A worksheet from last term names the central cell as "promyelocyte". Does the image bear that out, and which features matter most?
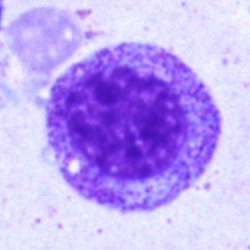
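Promyelocyte does not fit; this is a myelocyte. Deciding: the cytoplasm between the granules is pale lilac.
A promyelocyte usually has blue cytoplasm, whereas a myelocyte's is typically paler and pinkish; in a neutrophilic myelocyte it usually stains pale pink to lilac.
Also seen: a moderate rim of cytoplasm on all sides, chromatin in dark clumps with paler spaces between, a round outline with a slightly bumpy edge. Nearby: a pale grey-lilac cell touching the upper left edge; small bright white spots along the left border.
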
